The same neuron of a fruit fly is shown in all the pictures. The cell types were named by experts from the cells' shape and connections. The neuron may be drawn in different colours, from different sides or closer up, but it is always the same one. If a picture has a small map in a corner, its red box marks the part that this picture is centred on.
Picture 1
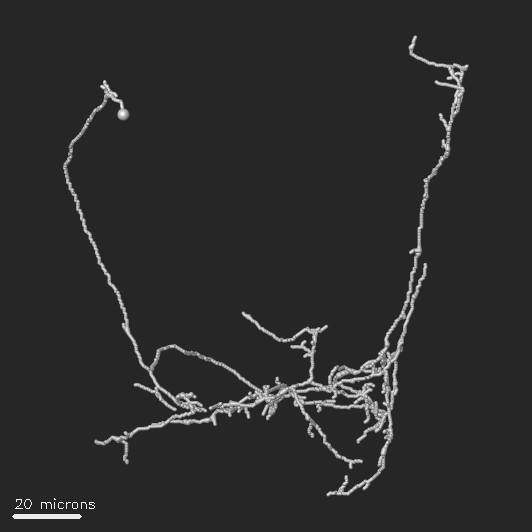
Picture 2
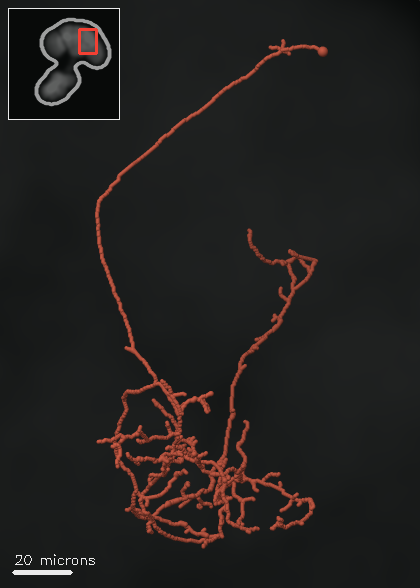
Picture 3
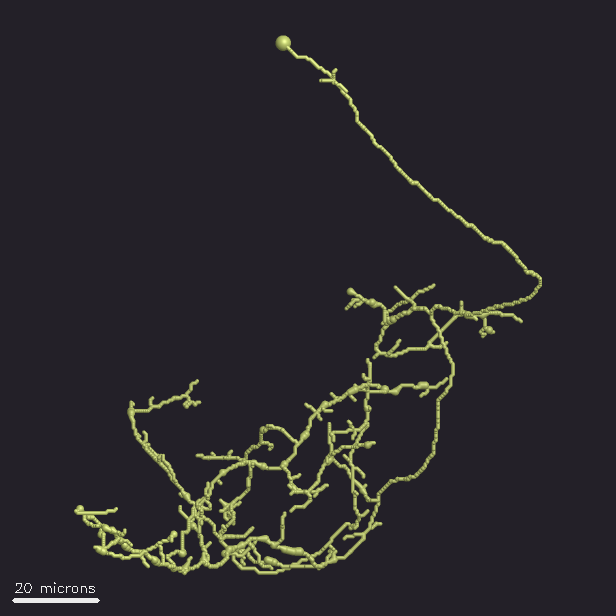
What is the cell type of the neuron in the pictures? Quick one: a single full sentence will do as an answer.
The cell type WEDPN8D includes this neuron.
